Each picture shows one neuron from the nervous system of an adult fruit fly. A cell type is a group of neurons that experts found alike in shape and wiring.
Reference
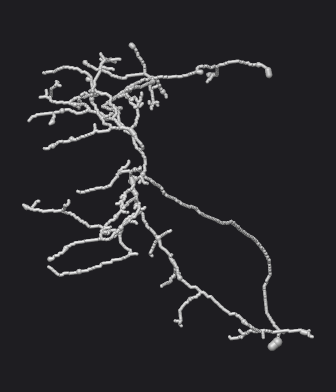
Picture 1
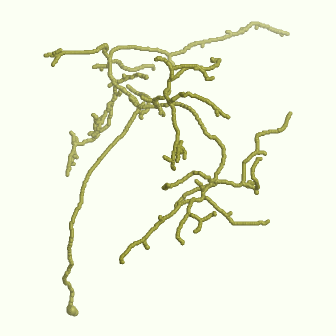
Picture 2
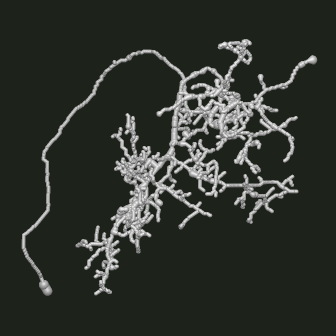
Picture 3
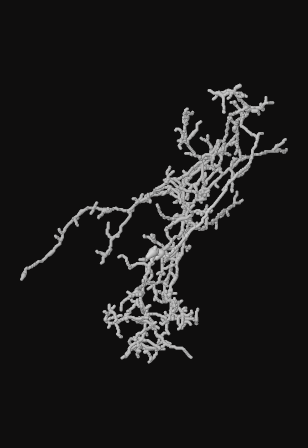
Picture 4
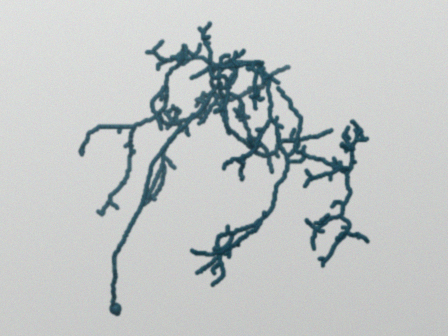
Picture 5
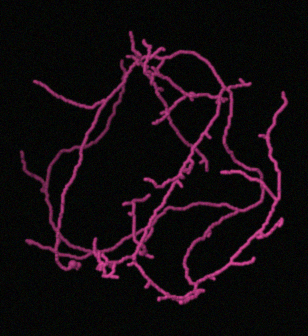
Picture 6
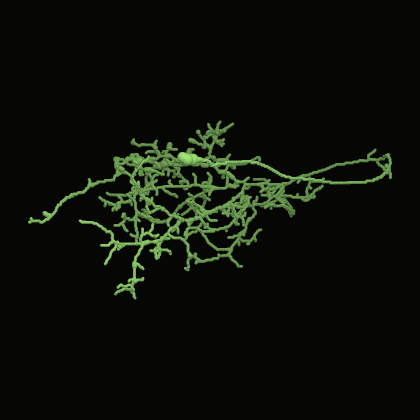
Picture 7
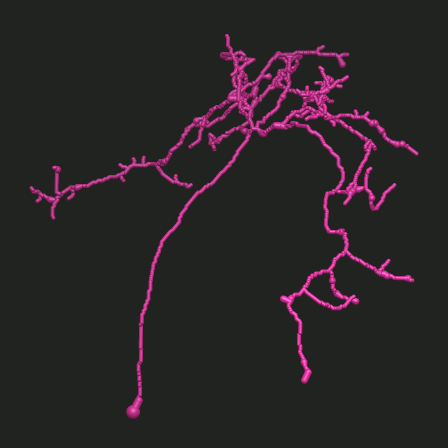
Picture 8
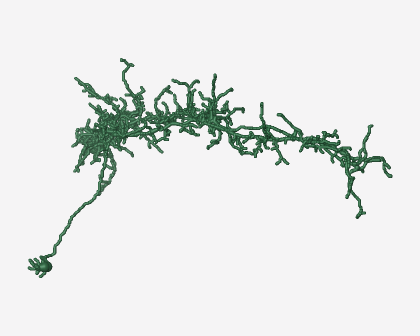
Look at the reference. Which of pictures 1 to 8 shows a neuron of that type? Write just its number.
7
